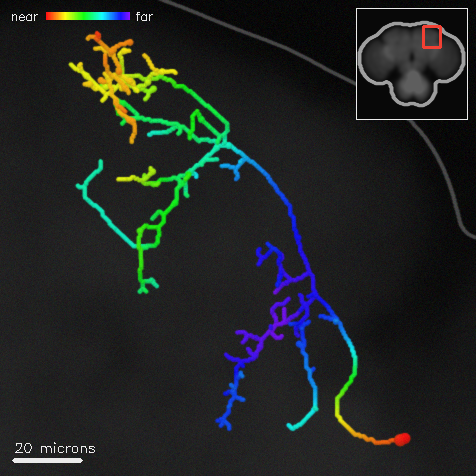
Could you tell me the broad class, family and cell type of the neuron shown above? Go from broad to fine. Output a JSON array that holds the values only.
["central-brain intrinsic neuron", "hemilineage SLPpl3", "CB1733"]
